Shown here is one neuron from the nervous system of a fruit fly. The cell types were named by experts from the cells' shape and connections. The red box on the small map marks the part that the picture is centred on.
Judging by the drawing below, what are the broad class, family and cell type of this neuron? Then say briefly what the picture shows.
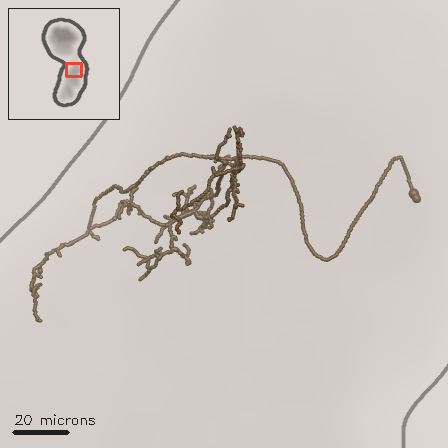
This is a nerve-cord intrinsic neuron. Its family is hemilineage 02A. It is of cell type IN02A056_a. The cell body is on the right of the picture. By the scale bar it is about 140 microns wide in this view.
